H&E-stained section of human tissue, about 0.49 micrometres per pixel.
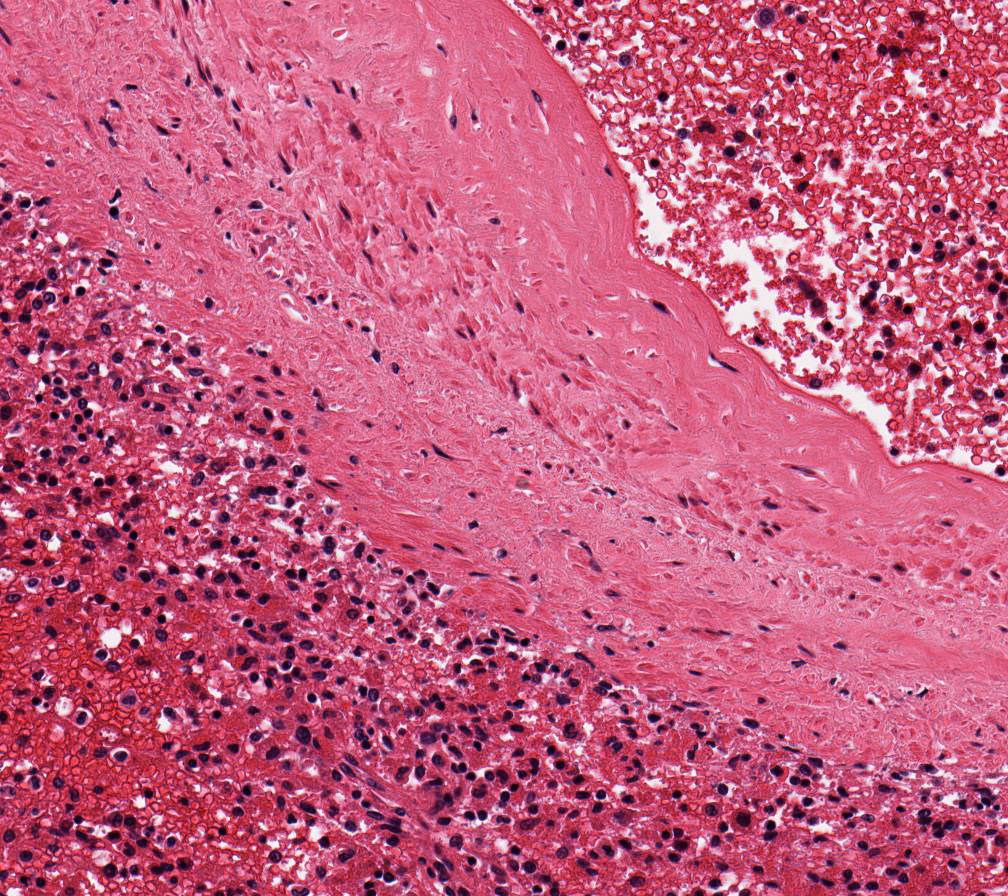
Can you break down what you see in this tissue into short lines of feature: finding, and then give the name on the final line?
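Band: pink fibrous tissue, diagonal from upper left to lower right
Division: band separates two blood-rich regions
Orientation: spindle-shaped nuclei and fibres parallel to the band's long axis
Staining: band more densely eosinophilic, less cellular beside the upper right blood-filled space than toward lower left
Lower left: densely crowded small round dark nuclei among abundant red blood cells
Name: spleen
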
